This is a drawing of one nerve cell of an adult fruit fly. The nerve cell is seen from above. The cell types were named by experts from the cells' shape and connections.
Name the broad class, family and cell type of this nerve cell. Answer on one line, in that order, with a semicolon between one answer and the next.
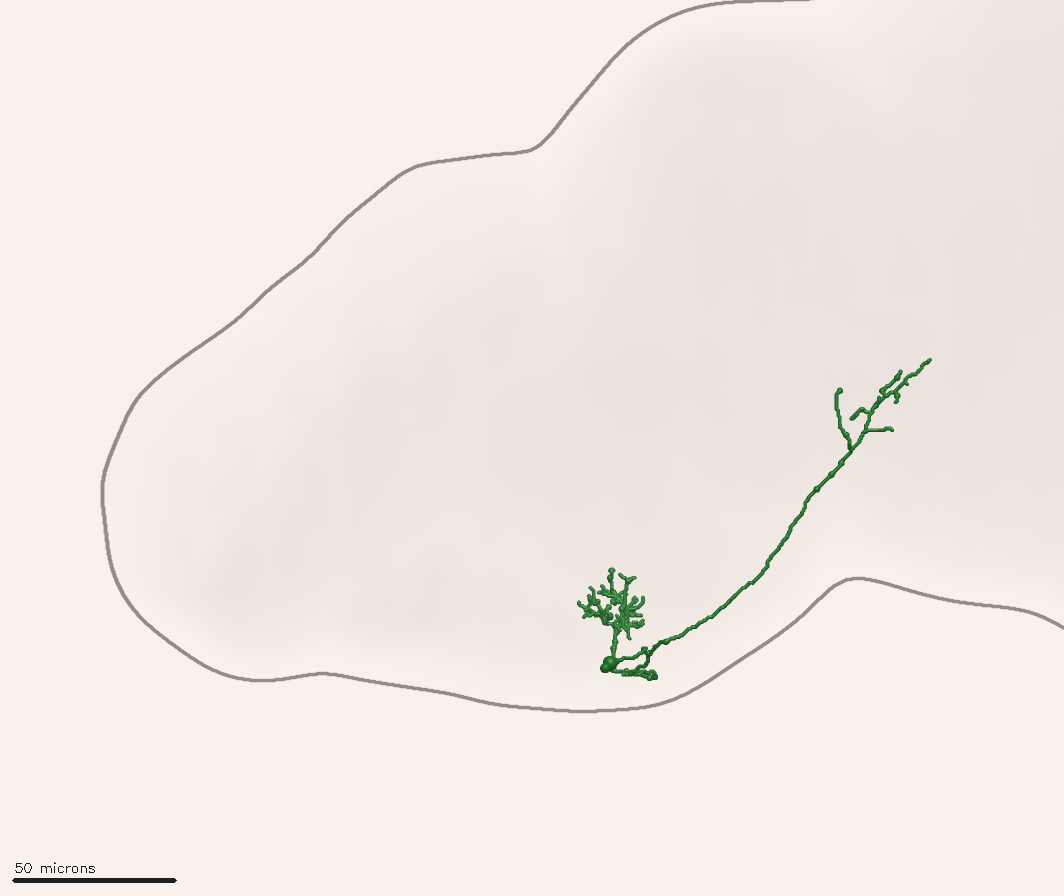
visual projection neuron; LPC; LPC1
